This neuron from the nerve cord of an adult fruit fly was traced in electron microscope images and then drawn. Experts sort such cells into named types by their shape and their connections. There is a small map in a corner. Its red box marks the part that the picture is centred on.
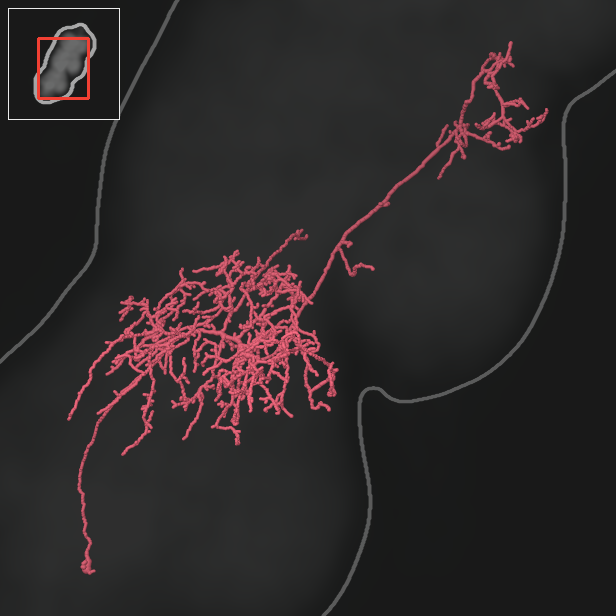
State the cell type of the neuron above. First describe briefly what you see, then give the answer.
As drawn here it is about as wide as it is tall. It is an ascending neuron. It is of cell type INXXX063.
